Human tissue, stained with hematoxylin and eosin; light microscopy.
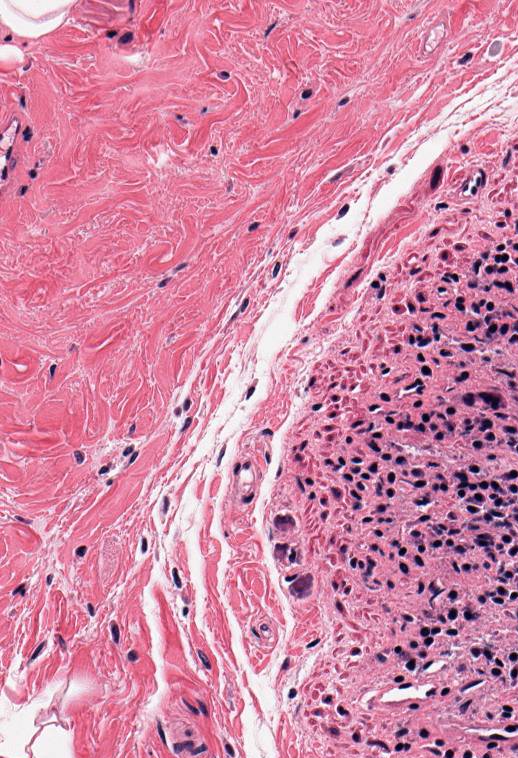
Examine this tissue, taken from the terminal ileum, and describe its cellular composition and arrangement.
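Left and upper field: dense pink collagenous tissue. Right side: a crowded cellular area. Nuclei in the collagenous tissue: sparse, small, dark, mostly spindle-shaped. Border zone: long slit-like empty clefts, parallel to the fibres there. No epithelium anywhere in the field.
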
